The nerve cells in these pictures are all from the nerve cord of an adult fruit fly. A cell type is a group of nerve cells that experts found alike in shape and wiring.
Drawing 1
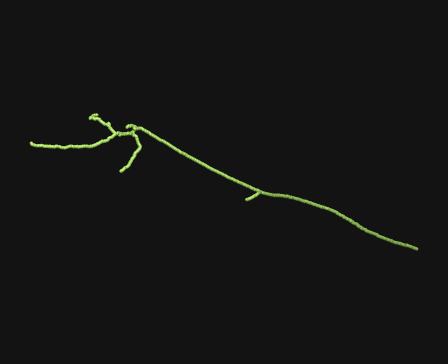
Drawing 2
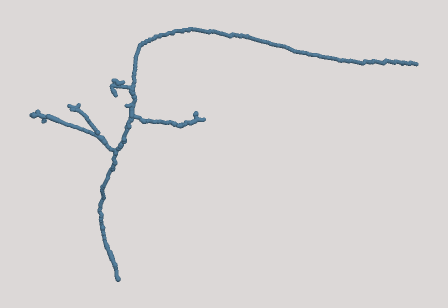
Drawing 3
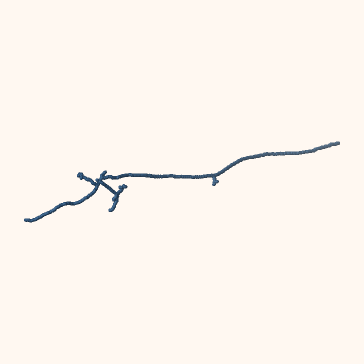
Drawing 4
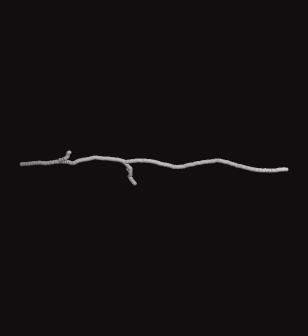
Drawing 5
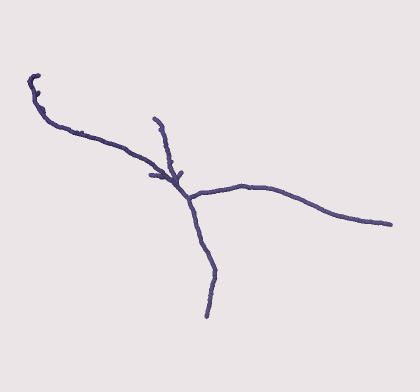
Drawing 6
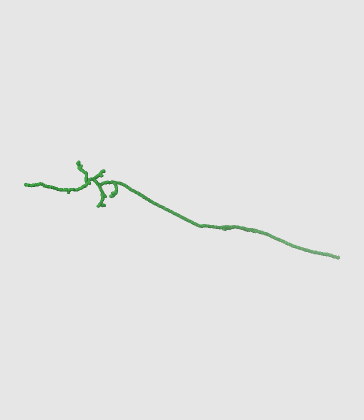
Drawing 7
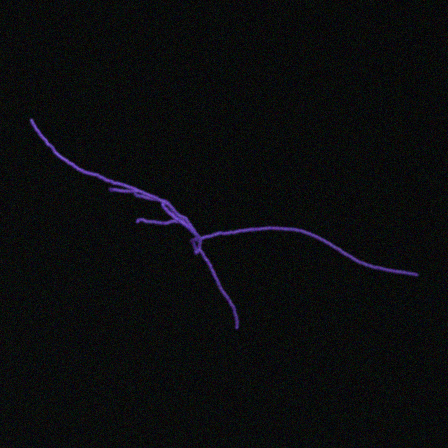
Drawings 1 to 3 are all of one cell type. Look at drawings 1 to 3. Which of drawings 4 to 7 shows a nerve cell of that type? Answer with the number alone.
6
